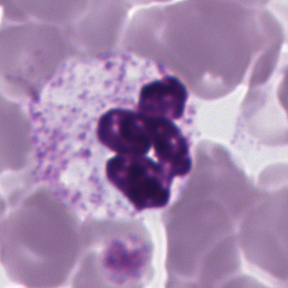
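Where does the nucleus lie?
Toward the right side of the cell.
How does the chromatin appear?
Dark purple and densely clumped.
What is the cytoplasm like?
Abundant, very pale, with small violet granules scattered throughout.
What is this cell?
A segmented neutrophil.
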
